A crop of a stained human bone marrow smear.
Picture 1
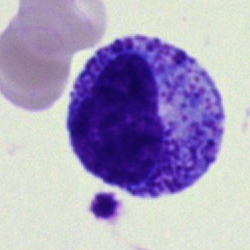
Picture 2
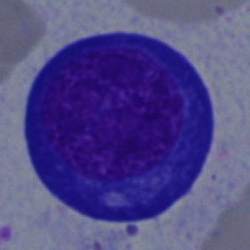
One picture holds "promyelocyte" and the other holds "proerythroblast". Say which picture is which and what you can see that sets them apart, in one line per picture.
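The cell in picture 1 is a promyelocyte. Many purple granules are scattered through the cytoplasm.
The cell in picture 2 is a proerythroblast. No granules are visible in the cytoplasm.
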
